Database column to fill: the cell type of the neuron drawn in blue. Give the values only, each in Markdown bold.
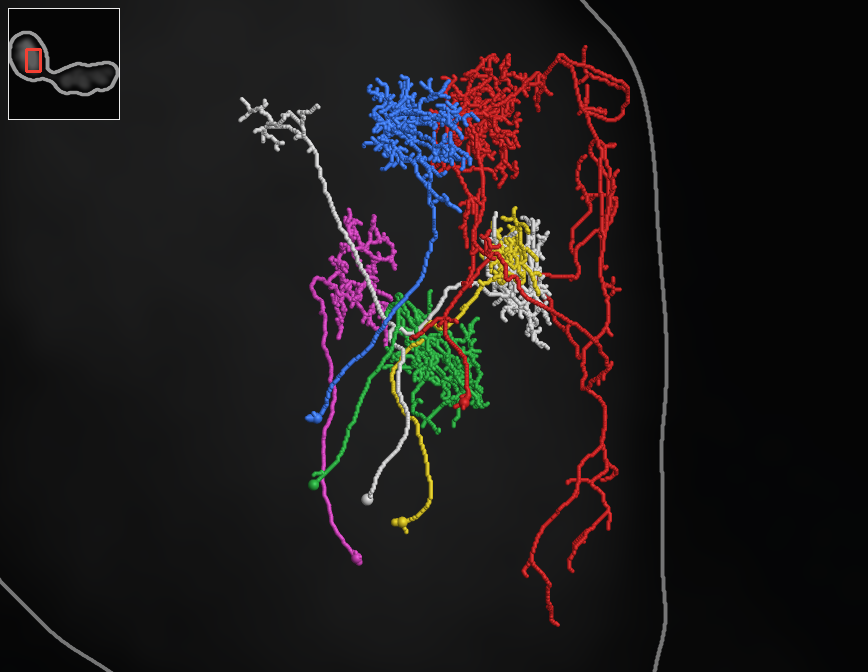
**Li14**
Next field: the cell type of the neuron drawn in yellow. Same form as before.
**Li27**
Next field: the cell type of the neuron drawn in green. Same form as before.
**Li23**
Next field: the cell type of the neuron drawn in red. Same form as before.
**LOLP1**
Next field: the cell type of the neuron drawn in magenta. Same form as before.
**Li22**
